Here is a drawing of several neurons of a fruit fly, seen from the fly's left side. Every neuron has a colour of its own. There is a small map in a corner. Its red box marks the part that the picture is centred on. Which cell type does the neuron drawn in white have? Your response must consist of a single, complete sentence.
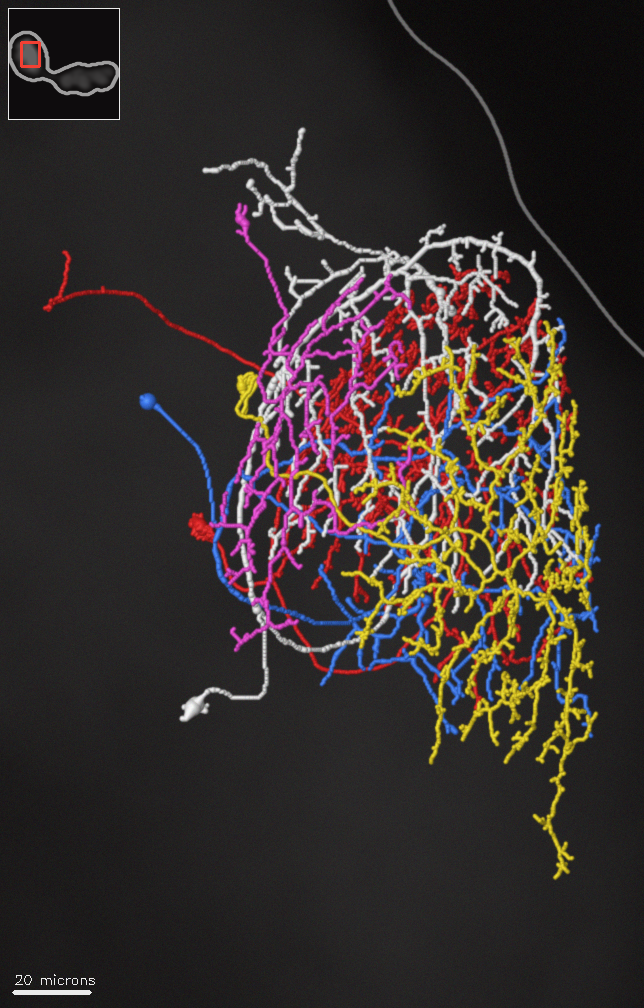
The cell type of the neuron here is MeVP46.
